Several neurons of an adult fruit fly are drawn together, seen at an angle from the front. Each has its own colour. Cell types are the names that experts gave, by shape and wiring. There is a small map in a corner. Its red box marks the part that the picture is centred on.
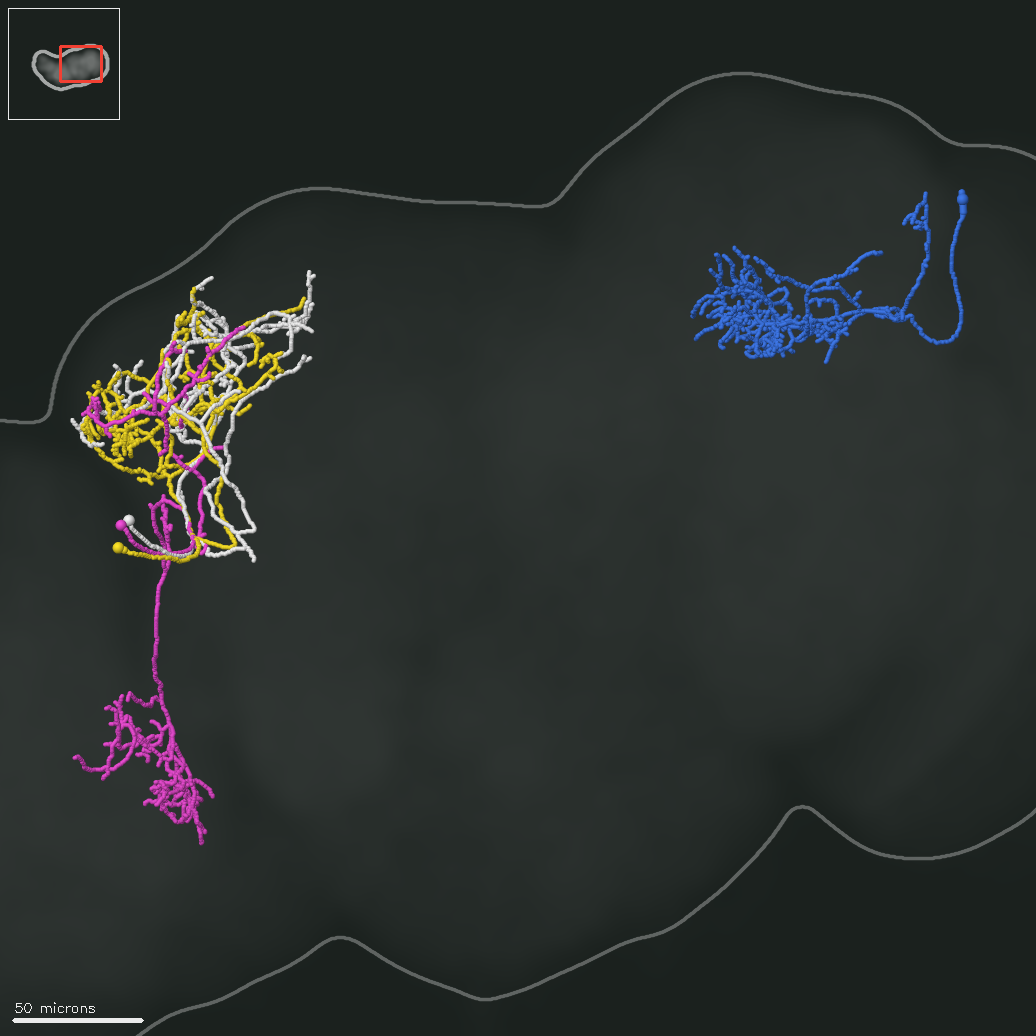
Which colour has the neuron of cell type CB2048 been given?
yellow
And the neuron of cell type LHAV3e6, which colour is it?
white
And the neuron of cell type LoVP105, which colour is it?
magenta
